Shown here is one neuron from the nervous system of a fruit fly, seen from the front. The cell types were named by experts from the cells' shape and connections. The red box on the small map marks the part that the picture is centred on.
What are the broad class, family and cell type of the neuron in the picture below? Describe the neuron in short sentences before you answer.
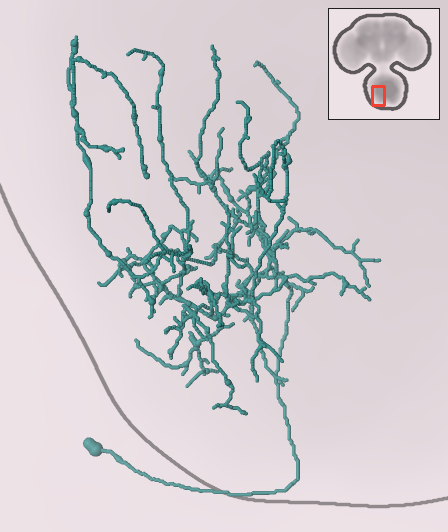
The cell body is at the lower left of the picture. The picture shows dozens of branch ends. This is a nerve-cord intrinsic neuron. The family is hemilineage 20A.22A. It is of cell type IN20A.22A021.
